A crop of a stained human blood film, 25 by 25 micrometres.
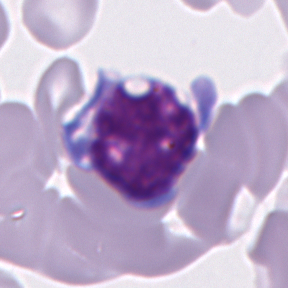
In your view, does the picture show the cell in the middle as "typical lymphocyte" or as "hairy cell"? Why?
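Typical lymphocyte. Cytoplasm forms only a narrow rim around the nucleus, widest on the left side of the cell.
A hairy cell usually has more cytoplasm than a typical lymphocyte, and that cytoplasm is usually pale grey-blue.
The narrow rim here is what decides it. Nucleus about 10 micrometres across; chromatin dark purple, mottled with small paler patches. A clear white oval spot sits at the top edge of the nucleus.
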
